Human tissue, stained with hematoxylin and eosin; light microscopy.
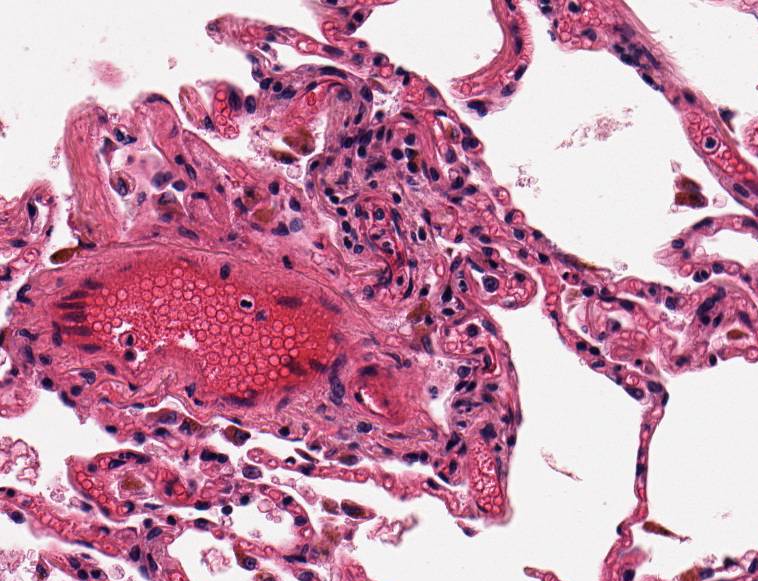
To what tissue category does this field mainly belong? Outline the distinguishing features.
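This is alveolus: thin branching walls divide the field into large, mostly clear spaces.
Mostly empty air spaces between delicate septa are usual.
Flattened cells with dark, elongated nuclei line the walls.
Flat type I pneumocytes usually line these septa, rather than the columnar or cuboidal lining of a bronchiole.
A distended vessel packed with red blood cells sits left of centre.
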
